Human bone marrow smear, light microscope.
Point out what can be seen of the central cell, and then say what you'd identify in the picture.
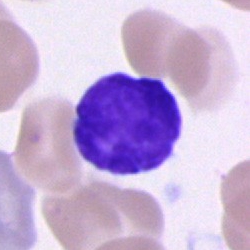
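This one's round in outline, and the nucleus is a deep blue-violet all the way through. The chromatin is dense and clumped, with paler streaks running between darker masses, and there are no granules anywhere in the cell. It's a lymphocyte.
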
